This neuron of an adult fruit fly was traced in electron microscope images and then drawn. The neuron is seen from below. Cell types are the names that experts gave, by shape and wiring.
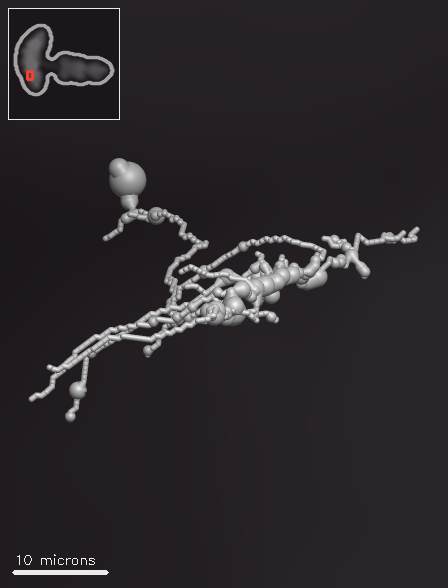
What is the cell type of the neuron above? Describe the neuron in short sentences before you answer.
It is in the brain and does not reach the nerve cord. From left to right in the picture it spans about 40 microns. It is an optic-lobe intrinsic neuron. The cell type is Dm-DRA2.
